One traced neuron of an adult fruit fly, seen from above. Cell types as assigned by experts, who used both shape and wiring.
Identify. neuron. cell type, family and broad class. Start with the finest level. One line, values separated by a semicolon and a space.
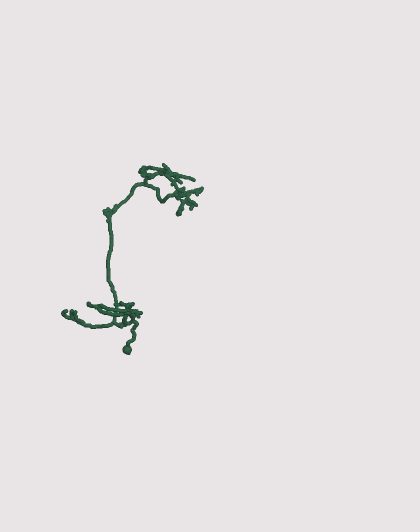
KCg-s3; class Kenyon Cell; central-brain intrinsic neuron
